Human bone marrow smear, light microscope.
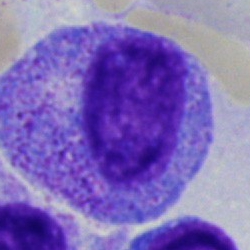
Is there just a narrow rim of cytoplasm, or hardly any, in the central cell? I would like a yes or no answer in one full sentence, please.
No, in this cell the cytoplasm is abundant.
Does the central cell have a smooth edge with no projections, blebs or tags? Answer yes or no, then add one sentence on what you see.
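Yes. The cell outline is roughly round with a smooth edge.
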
